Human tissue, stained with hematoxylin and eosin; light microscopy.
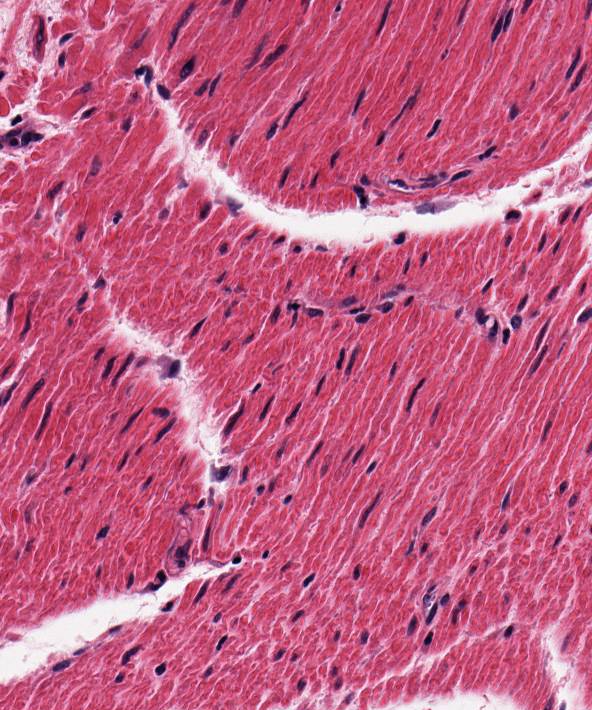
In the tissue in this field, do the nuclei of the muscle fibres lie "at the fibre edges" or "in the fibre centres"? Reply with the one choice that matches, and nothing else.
In the fibre centres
